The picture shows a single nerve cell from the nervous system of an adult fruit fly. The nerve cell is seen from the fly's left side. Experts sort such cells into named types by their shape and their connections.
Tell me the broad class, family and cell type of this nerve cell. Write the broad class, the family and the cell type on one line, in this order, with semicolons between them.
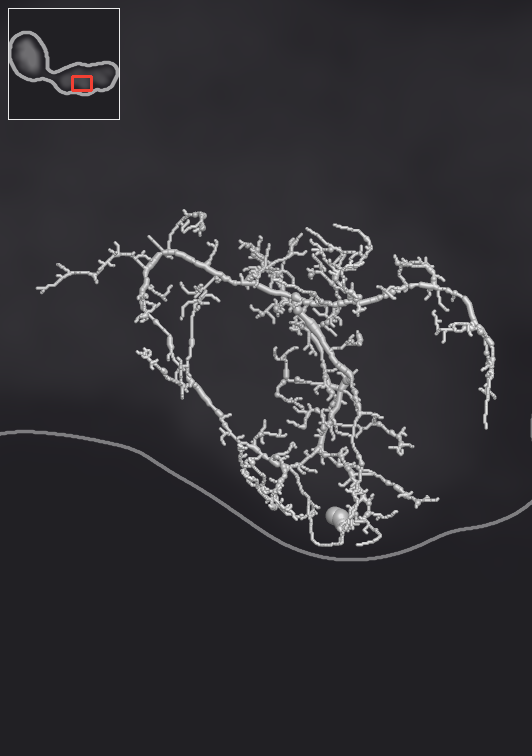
nerve-cord intrinsic neuron; hemilineage 13A; IN13A017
